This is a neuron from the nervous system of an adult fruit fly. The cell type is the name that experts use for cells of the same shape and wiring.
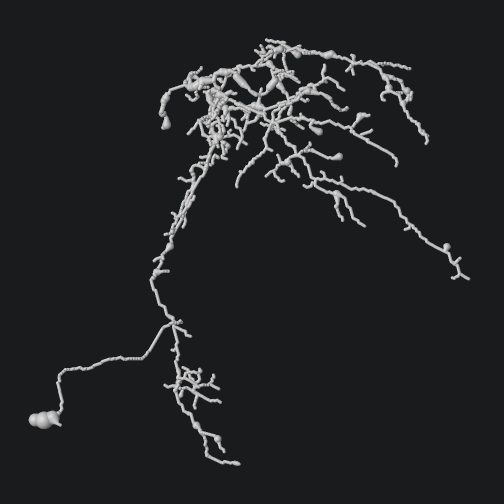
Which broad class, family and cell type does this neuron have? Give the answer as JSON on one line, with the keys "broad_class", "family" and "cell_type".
{"broad_class": "nerve-cord intrinsic neuron", "family": "hemilineage 08A", "cell_type": "IN08A039"}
